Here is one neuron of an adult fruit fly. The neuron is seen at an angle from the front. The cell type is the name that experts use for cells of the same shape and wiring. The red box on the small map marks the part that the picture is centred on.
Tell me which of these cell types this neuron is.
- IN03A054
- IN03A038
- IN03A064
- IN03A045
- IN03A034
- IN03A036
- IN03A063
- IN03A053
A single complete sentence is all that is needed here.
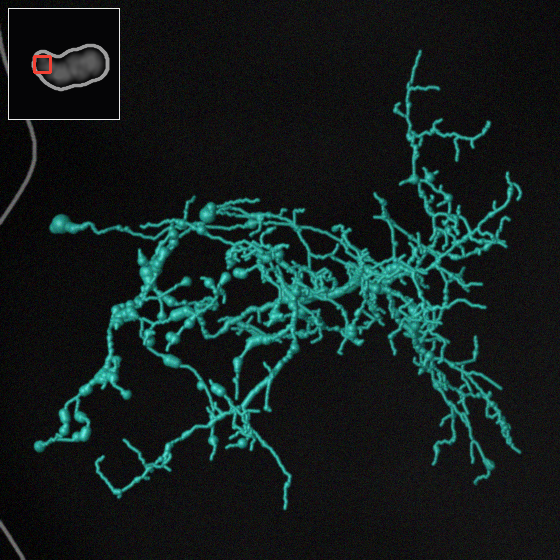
This neuron is a member of the IN03A064 cell type.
